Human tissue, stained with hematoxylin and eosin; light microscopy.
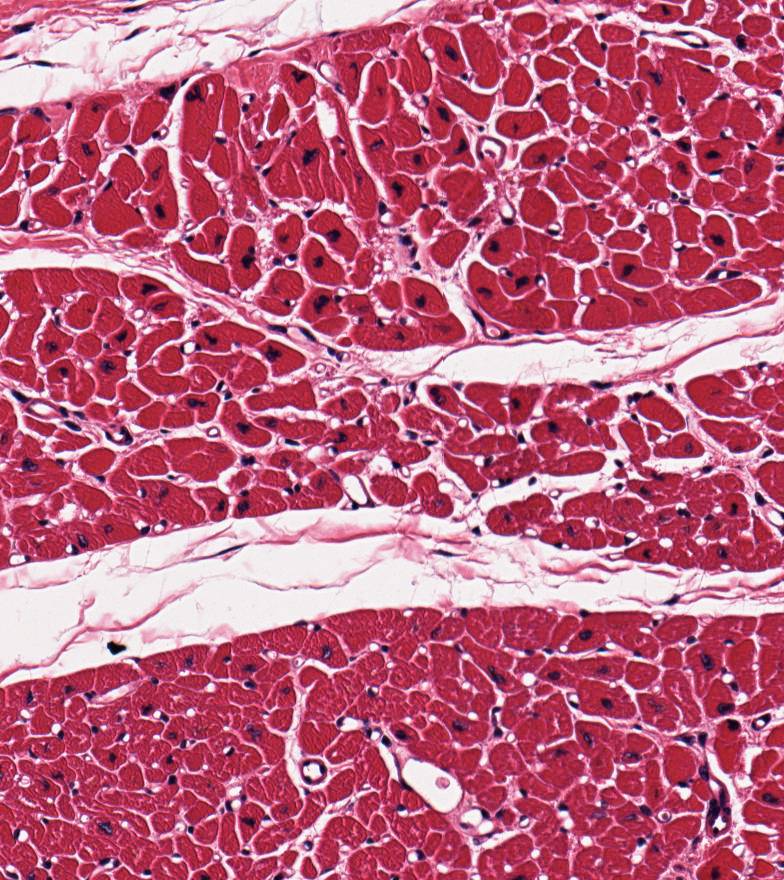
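Left ventricle of the heart. Cardiac muscle cell profiles are irregular and angular, some with branching outlines, not uniformly rounded. A larger oval empty vessel lumen lies in the lower centre among the fibres. Scant, delicate interstitium between fibres holds small dark elongated nuclei. No fat cells anywhere.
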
